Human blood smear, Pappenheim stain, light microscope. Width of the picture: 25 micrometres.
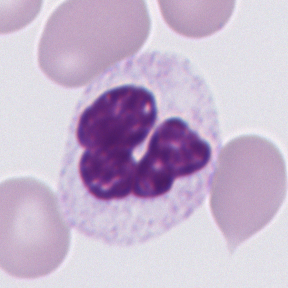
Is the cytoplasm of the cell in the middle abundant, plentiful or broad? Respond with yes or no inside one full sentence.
Yes, the nucleus is surrounded by plentiful cytoplasm.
